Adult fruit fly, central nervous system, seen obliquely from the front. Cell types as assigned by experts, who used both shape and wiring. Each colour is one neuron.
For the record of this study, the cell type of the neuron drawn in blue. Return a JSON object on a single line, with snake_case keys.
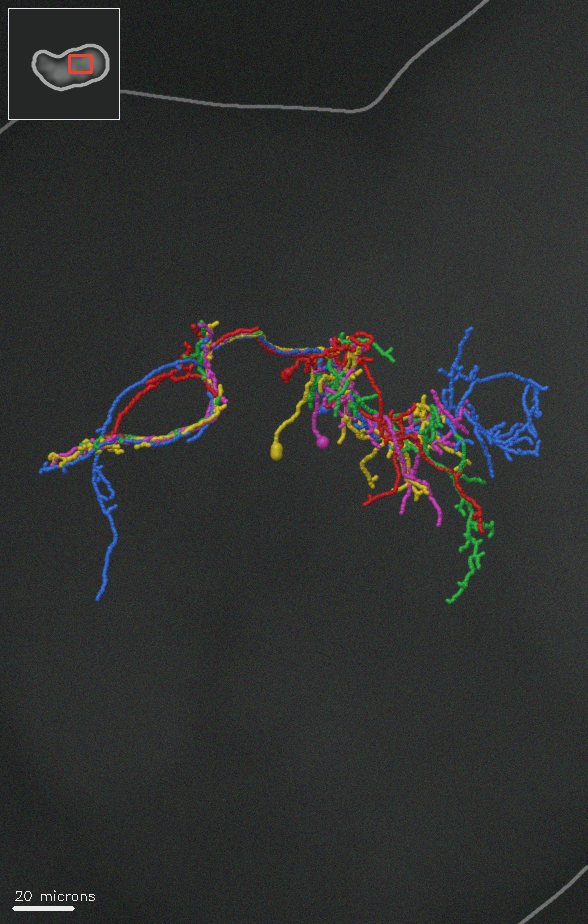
{"cell_type": "CB2694"}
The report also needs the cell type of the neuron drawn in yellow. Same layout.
{"cell_type": "CB1997_b"}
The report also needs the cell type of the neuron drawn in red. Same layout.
{"cell_type": "CB1836"}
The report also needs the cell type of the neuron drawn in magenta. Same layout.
{"cell_type": "CB1997"}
